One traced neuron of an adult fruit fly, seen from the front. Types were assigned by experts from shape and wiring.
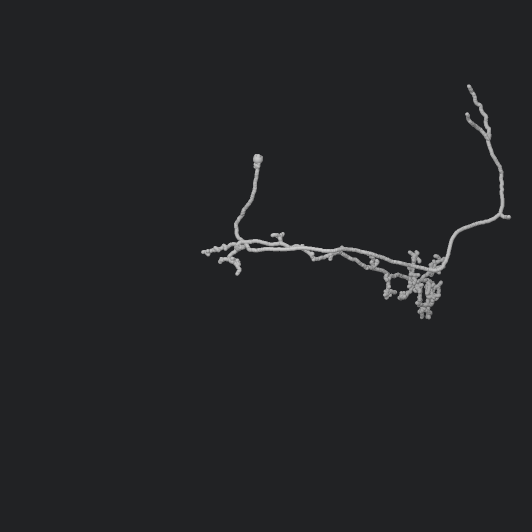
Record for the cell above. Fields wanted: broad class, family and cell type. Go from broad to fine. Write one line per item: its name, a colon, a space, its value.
broad class: optic-lobe intrinsic neuron
family: Lat
cell type: Lat3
